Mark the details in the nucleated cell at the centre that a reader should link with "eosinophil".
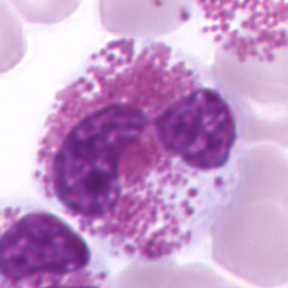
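The nucleus of this eosinophil is divided into two separate lobes, the left one larger than the right.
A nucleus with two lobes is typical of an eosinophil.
The cytoplasm is packed with many coarse, round granules, reddish-pink in colour.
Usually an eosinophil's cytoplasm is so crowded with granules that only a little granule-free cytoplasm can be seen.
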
